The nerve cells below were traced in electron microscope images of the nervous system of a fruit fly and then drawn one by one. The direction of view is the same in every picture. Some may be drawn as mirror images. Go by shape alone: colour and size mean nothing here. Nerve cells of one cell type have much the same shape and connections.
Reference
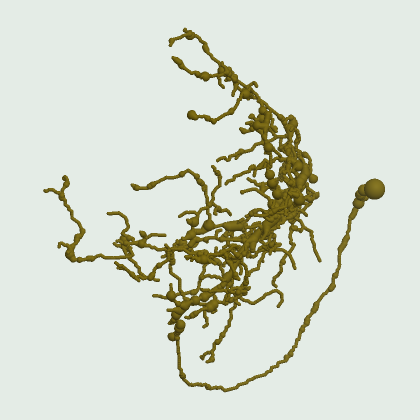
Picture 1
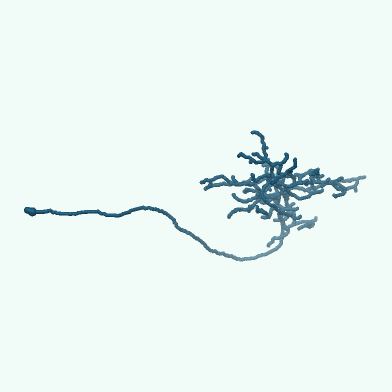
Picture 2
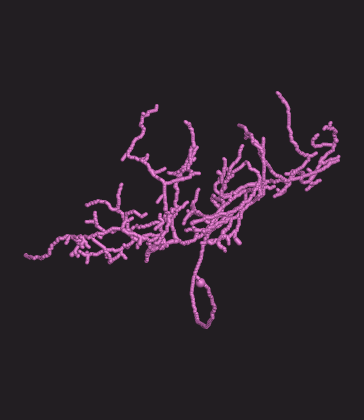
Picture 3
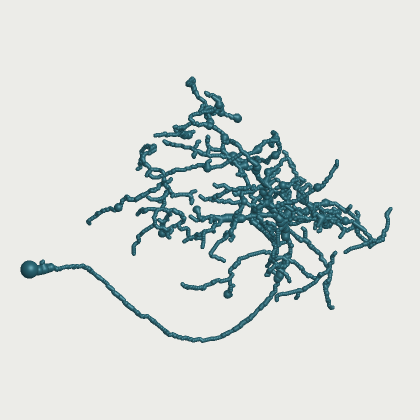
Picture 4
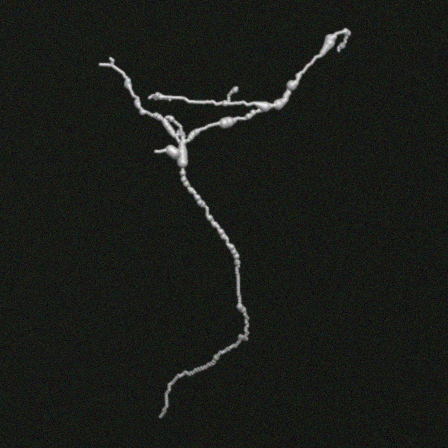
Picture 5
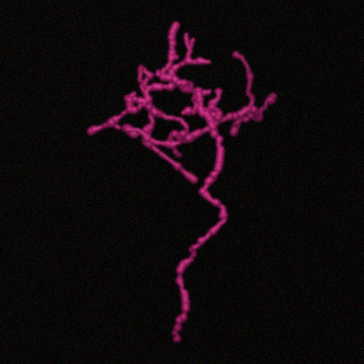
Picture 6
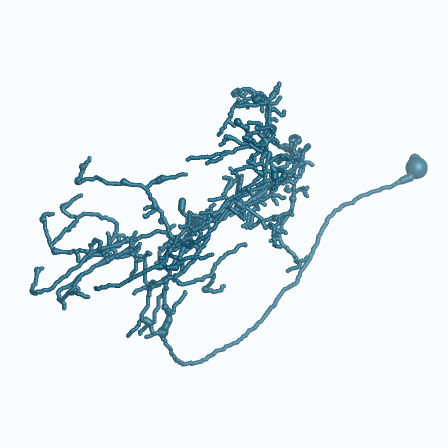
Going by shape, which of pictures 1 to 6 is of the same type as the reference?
6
